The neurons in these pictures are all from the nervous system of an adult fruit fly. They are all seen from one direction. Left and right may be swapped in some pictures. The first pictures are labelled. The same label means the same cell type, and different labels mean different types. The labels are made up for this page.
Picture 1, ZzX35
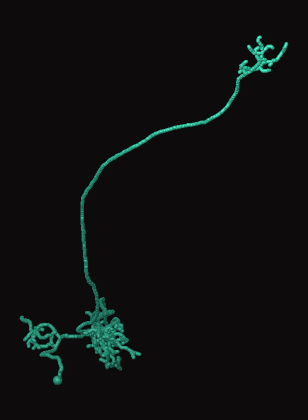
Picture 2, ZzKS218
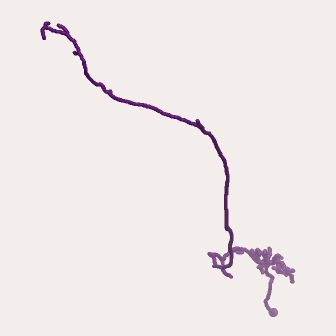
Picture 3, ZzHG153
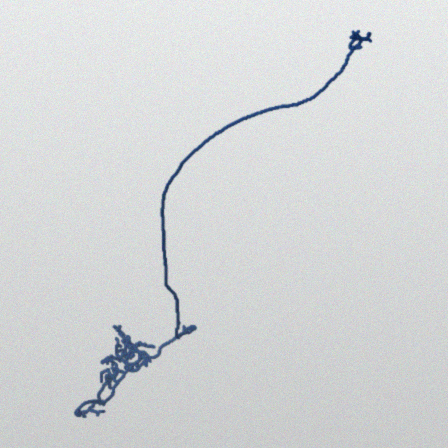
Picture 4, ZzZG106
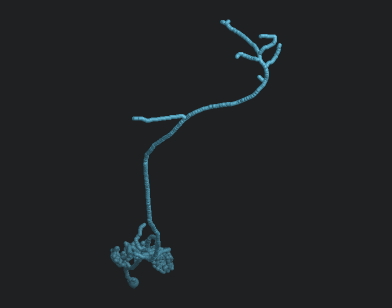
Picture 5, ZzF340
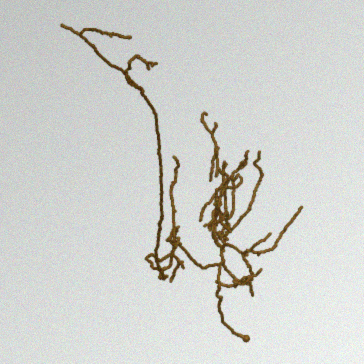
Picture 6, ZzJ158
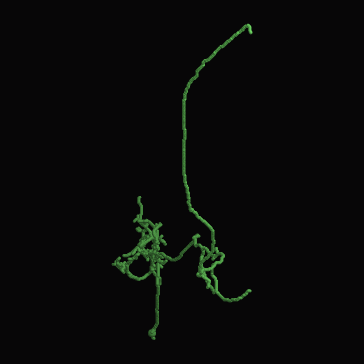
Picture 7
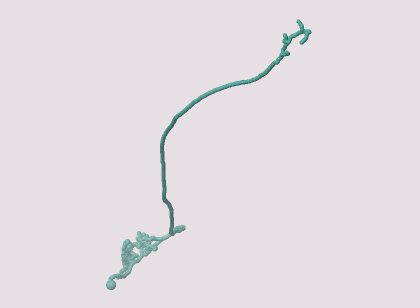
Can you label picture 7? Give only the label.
ZzHG153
